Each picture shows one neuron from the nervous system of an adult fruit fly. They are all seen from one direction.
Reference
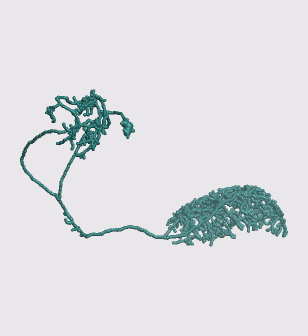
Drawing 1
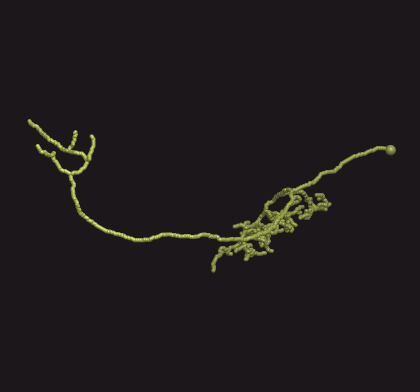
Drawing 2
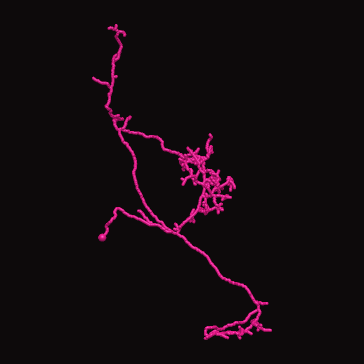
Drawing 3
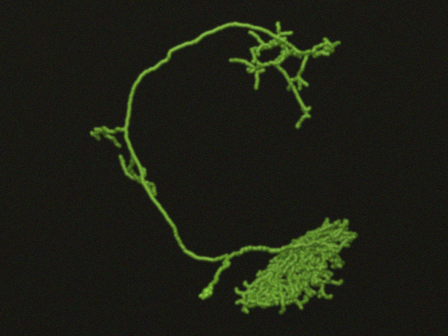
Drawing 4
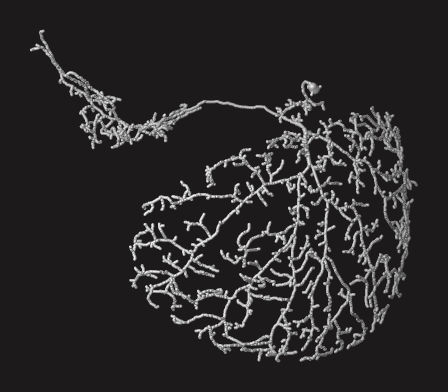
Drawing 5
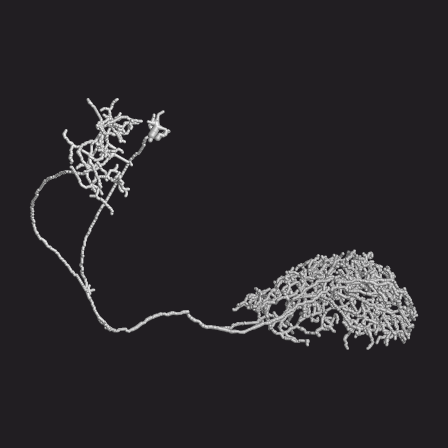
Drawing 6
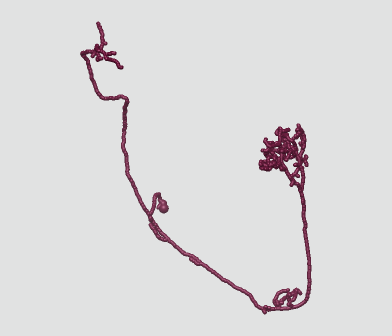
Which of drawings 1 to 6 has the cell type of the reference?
5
